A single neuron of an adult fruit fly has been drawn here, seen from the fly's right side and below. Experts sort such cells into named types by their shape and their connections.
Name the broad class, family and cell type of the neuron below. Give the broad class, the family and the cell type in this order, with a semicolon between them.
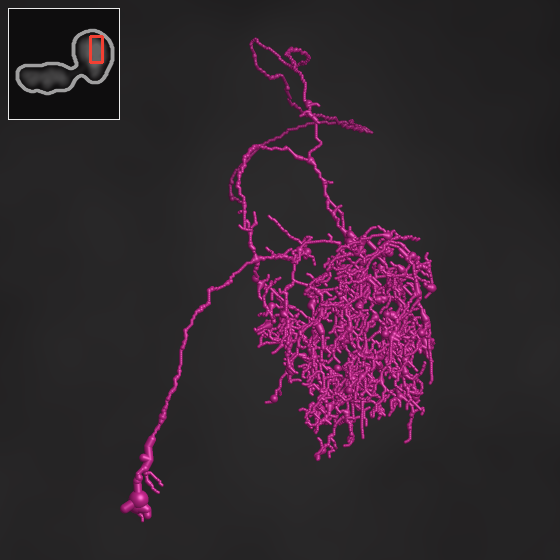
central-brain intrinsic neuron; hemilineage VLPl&p2_lateral; AVLP103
